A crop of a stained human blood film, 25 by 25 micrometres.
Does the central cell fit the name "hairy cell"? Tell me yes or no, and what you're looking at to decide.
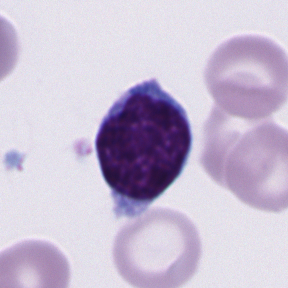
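What settles it is the nucleus, which fills almost the whole cell and leaves a scanty rim of cytoplasm.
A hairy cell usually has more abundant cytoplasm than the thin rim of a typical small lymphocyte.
So hairy cell doesn't fit; this is a typical lymphocyte.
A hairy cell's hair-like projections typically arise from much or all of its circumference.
Here, a small pale blue tuft of cytoplasm sticks out from the bottom edge of the cell.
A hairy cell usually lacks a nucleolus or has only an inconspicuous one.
No nucleoli are visible, which would suit a hairy cell too, so that point doesn't tell them apart. Otherwise, the cell is oval and taller than wide, about 12 by 9 micrometres, with dense, dark purple chromatin in coarse clumps and no vacuoles.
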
